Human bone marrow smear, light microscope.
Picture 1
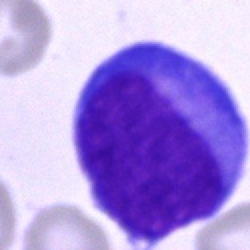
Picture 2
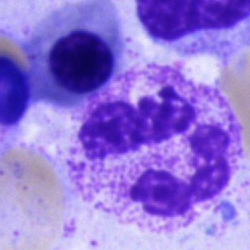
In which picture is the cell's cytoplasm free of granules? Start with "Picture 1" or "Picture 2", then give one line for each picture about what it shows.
Picture 1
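What picture 1 shows: No granules are seen in the cytoplasm.
What picture 2 shows: Fine pink-violet granules are spread throughout the cytoplasm.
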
